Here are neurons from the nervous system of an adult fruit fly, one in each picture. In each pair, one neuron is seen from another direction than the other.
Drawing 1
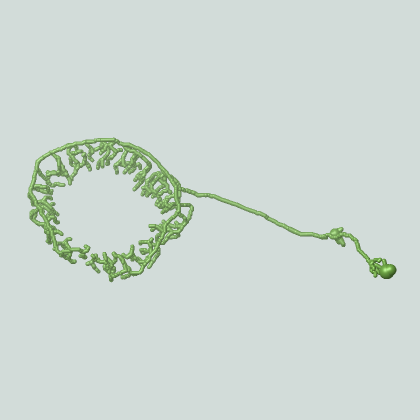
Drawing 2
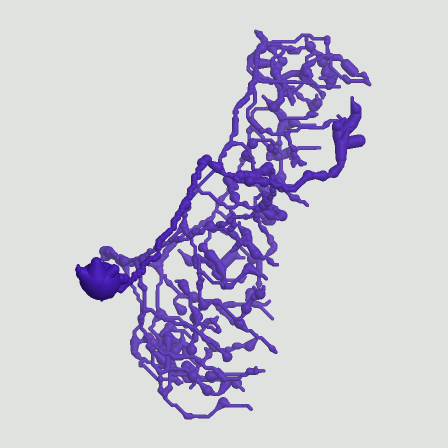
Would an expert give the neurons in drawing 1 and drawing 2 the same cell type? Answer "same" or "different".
different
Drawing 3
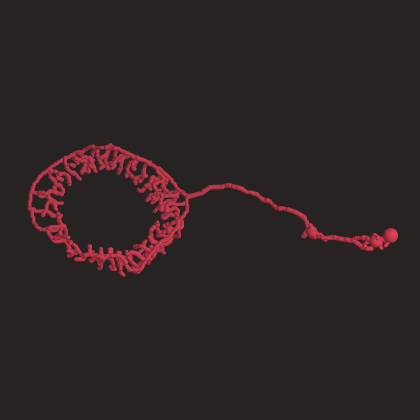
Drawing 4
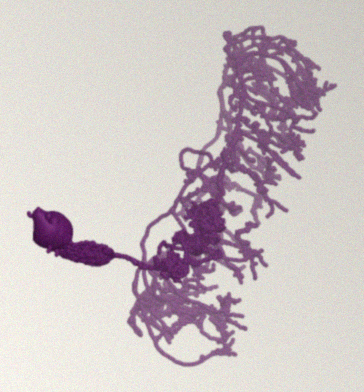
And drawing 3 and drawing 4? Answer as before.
same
